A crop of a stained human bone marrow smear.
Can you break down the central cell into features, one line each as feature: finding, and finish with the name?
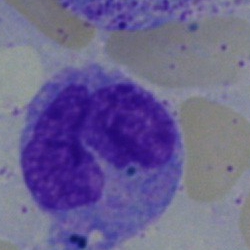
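Nucleus: deeply indented by a cleft entering from below.
Cytoplasm colour: pale greyish-blue.
Cytoplasm extent: widest band below the nucleus.
Inclusion: one small dark blue dot just right of the cleft.
Name: monocyte.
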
